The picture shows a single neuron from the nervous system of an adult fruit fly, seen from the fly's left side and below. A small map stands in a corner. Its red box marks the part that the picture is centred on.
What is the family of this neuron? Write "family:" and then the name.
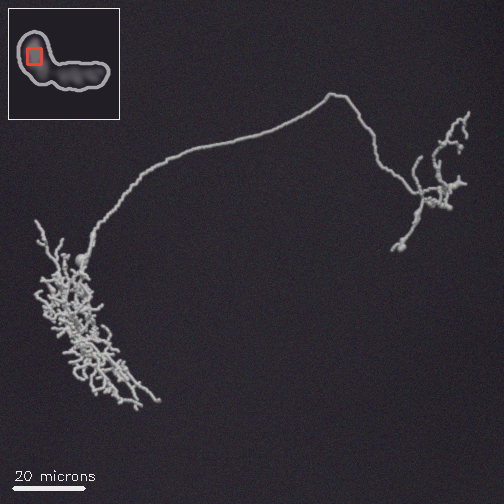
family: MeLo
